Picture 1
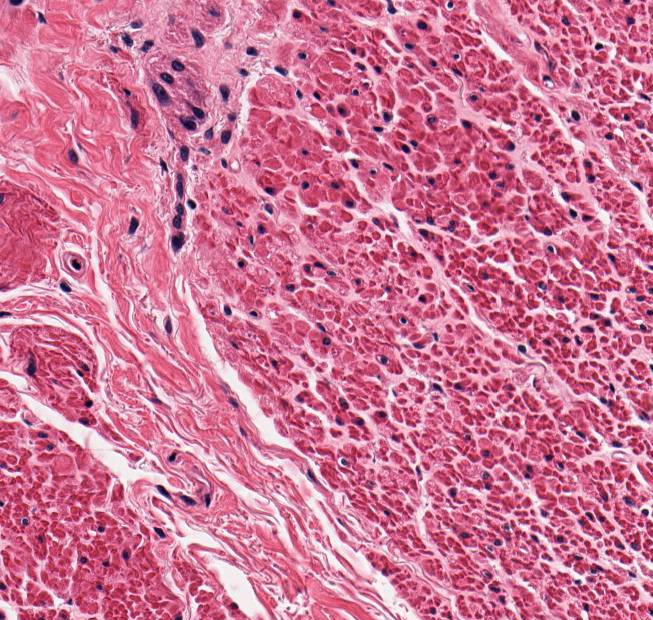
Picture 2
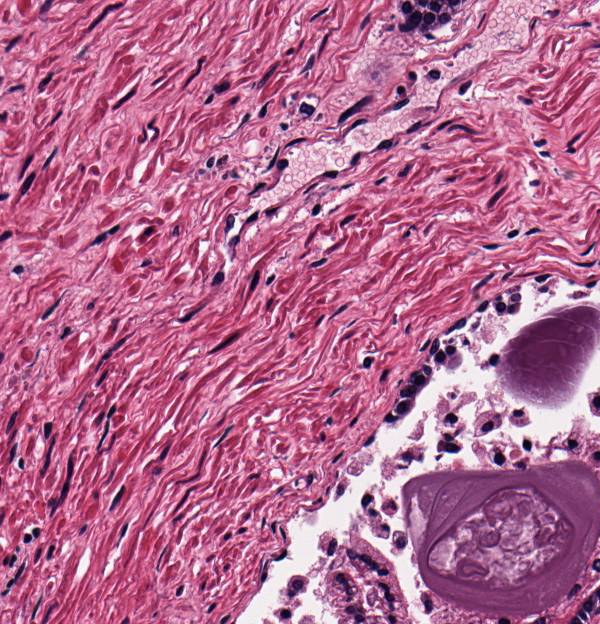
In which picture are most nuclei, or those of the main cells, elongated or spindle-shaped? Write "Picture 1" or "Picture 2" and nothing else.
Picture 2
